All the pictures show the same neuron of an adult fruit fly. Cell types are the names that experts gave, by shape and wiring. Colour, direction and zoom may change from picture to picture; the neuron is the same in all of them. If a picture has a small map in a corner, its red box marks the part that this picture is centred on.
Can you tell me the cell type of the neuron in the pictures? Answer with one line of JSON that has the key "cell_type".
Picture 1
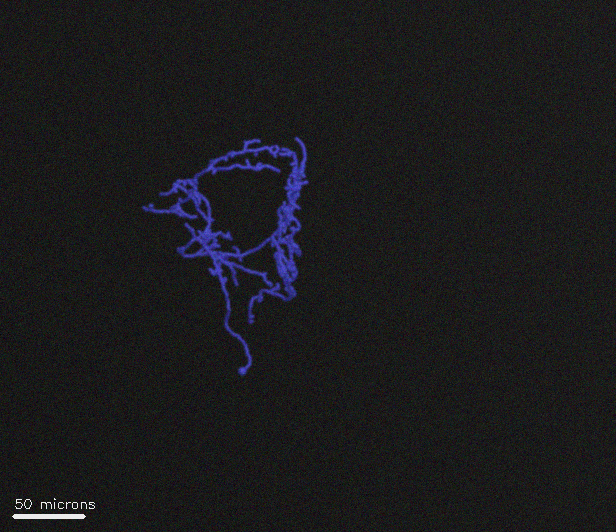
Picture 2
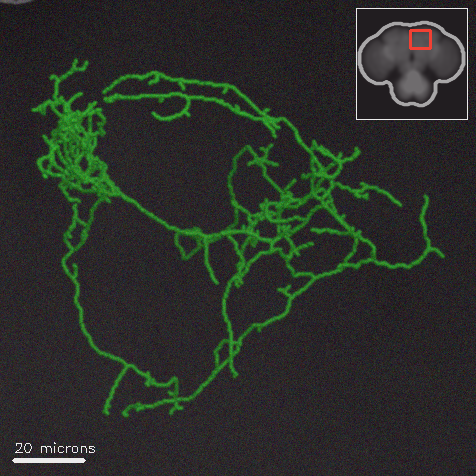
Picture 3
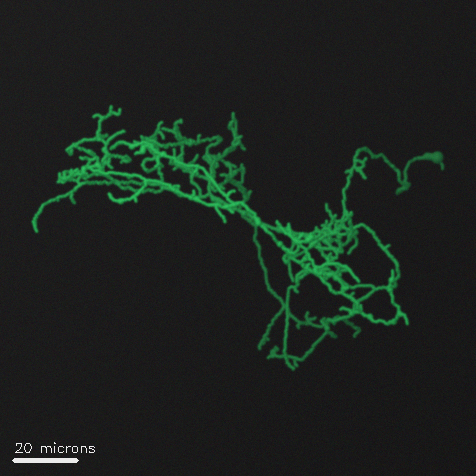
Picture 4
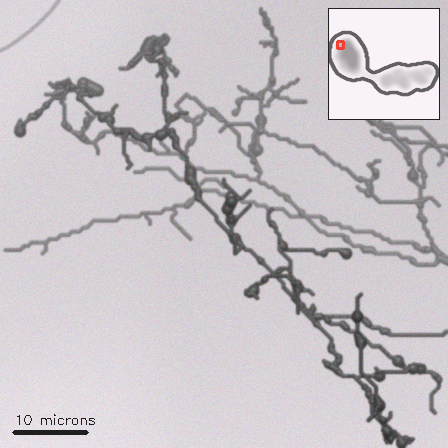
{"cell_type": "pC1_17b"}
